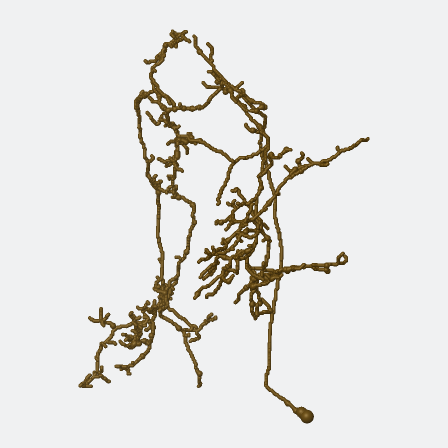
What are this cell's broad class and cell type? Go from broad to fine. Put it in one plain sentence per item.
A central-brain intrinsic neuron, type SMP293.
